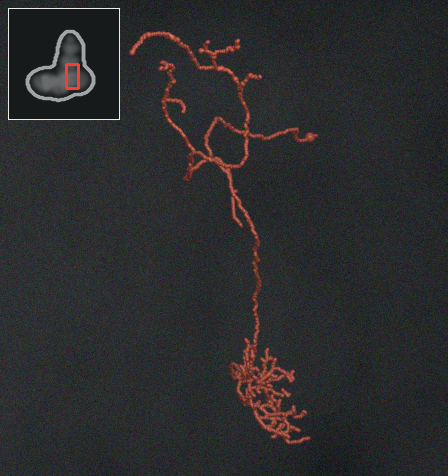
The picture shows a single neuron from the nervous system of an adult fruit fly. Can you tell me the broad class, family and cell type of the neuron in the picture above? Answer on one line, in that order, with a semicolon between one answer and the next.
visual projection neuron; hemilineage VLPp&l1_lateral; LoVP11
